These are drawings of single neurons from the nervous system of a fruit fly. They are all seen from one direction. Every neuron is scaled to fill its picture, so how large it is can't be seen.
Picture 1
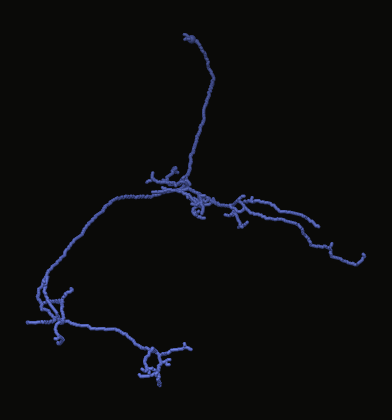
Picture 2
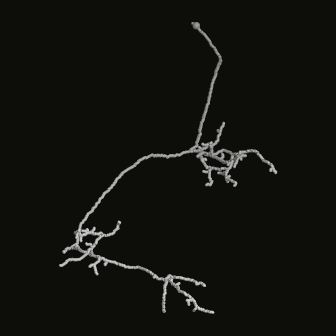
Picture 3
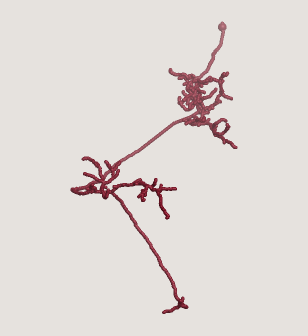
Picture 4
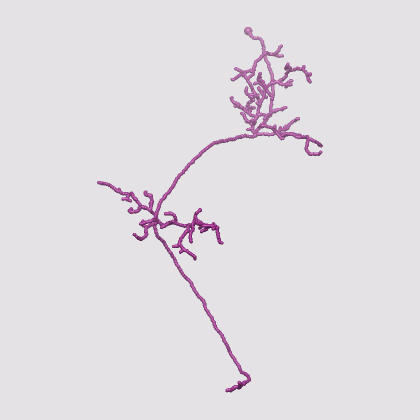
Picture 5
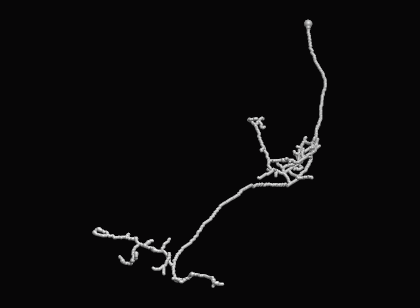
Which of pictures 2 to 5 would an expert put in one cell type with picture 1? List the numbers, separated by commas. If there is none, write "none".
2, 5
